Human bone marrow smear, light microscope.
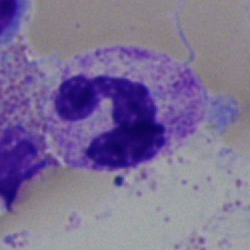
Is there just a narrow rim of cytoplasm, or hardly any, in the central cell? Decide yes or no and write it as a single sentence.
No, there is abundant cytoplasm around the nucleus.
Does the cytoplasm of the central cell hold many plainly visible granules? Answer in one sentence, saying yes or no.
Yes, there is a large number of visible granules in the cell's cytoplasm.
